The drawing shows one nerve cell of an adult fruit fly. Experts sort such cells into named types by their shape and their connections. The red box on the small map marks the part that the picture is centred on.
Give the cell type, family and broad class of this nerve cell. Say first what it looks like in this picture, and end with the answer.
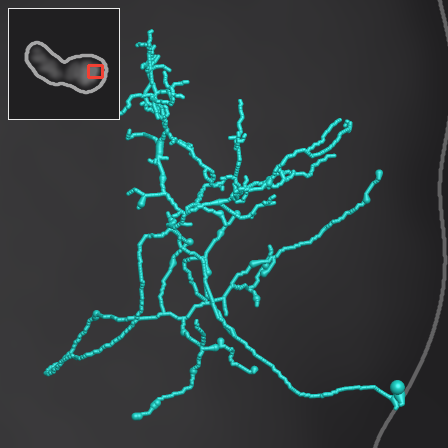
The cell body is at the lower right of the picture. The picture shows dozens of branch ends. The cell type is CB2877. Its family is hemilineage VLPl2_posterior. It is a central-brain intrinsic neuron.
